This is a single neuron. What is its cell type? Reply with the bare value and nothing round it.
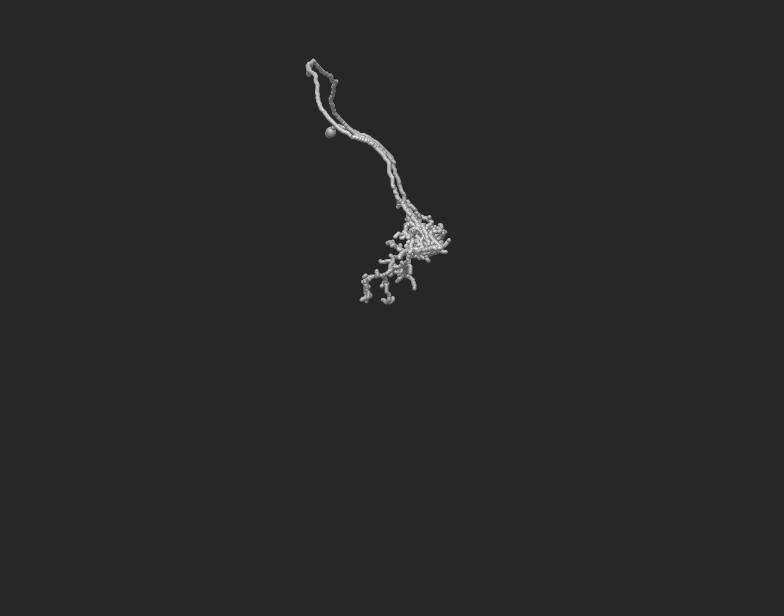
PVLP008_c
